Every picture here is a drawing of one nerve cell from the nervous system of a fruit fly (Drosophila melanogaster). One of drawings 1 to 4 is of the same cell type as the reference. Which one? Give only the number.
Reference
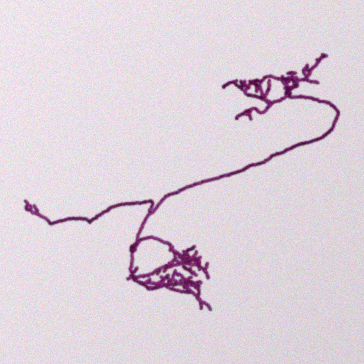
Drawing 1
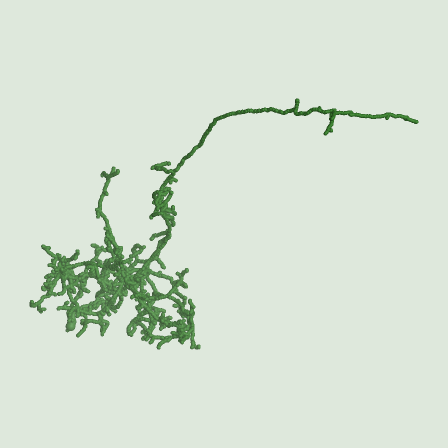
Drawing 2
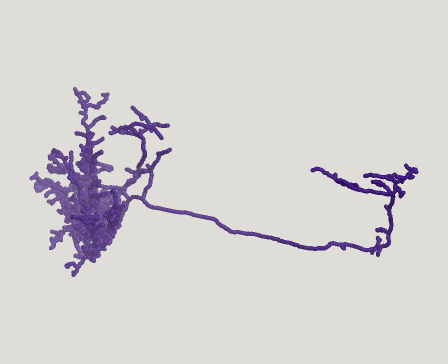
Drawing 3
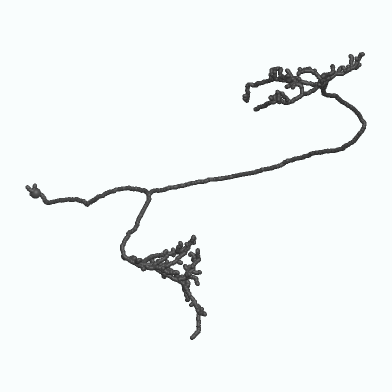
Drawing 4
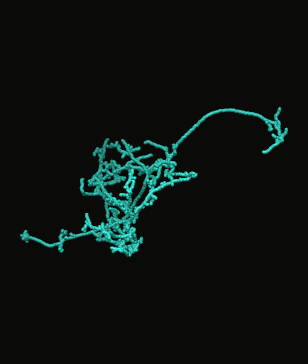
3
